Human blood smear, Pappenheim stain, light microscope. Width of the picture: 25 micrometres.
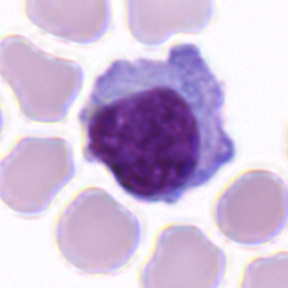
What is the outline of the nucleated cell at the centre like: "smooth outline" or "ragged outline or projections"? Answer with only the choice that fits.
Ragged outline or projections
